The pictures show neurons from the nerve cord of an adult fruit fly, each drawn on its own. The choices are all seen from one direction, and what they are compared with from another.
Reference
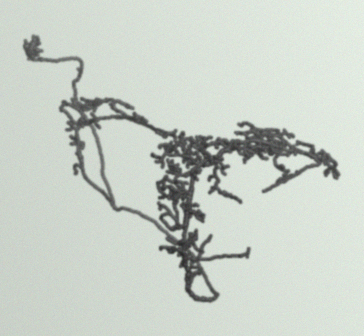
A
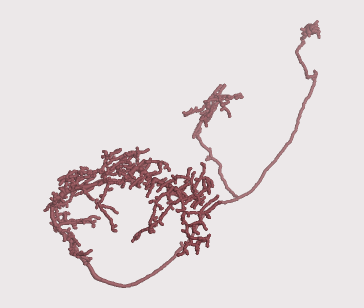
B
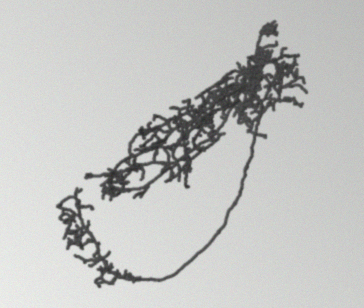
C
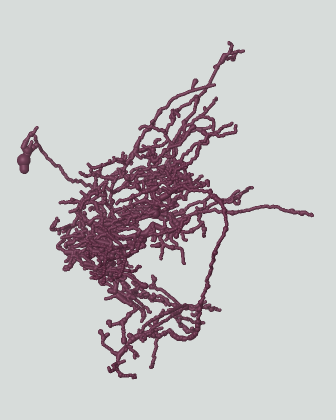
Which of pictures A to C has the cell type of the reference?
Picture A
